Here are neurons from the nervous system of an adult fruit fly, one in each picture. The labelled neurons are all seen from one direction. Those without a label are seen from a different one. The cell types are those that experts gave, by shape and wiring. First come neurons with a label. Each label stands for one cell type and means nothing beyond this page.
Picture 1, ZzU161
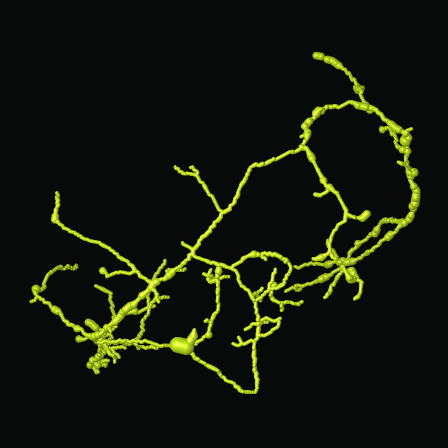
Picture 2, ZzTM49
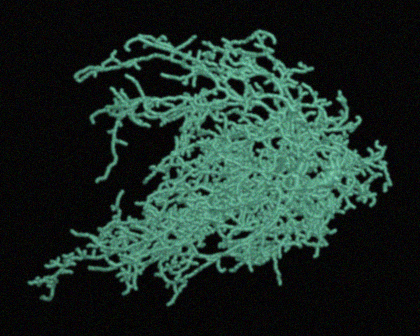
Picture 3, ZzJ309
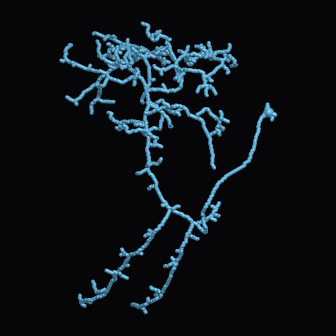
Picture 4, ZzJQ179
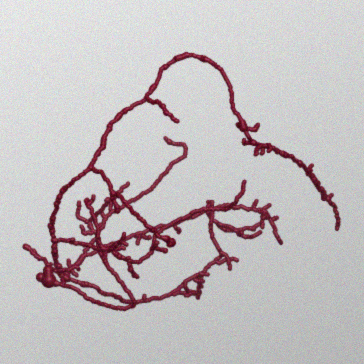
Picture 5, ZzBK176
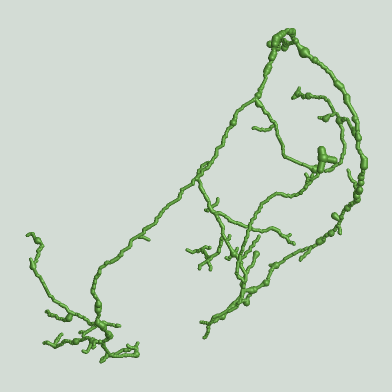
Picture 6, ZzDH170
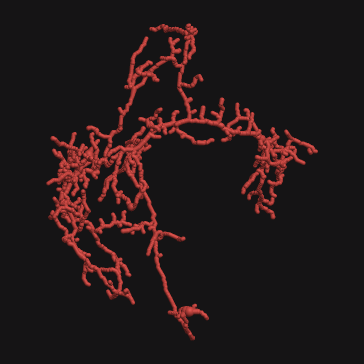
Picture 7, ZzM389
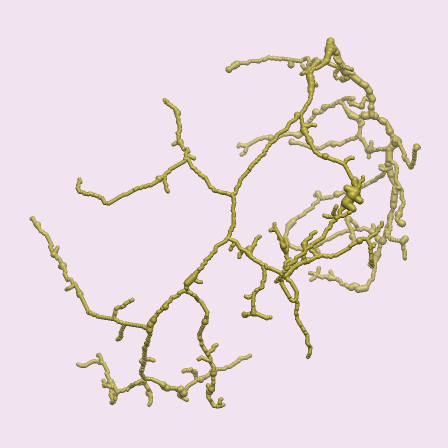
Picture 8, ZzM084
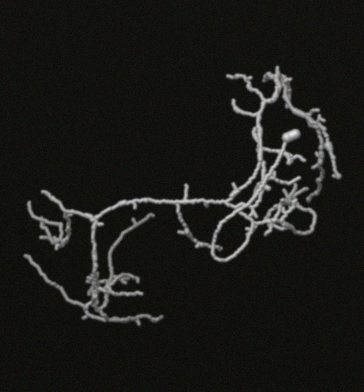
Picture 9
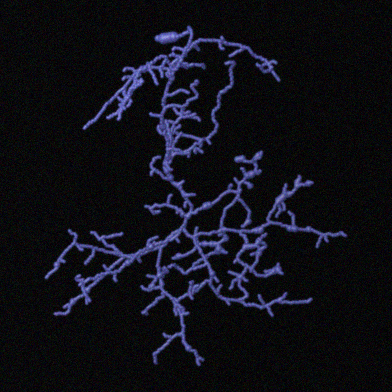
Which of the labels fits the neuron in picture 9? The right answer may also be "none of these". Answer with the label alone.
ZzJ309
